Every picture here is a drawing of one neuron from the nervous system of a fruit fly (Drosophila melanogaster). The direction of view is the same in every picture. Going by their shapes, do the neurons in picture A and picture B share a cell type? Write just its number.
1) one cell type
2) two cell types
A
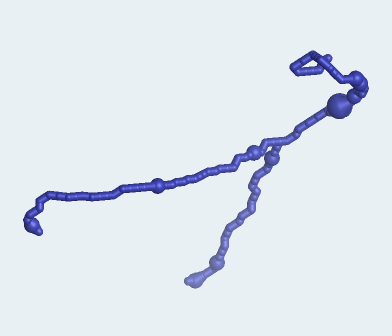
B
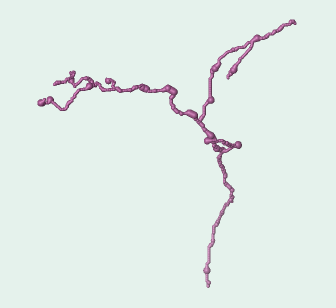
2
